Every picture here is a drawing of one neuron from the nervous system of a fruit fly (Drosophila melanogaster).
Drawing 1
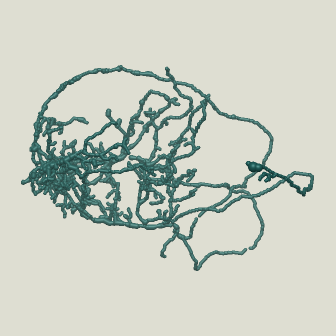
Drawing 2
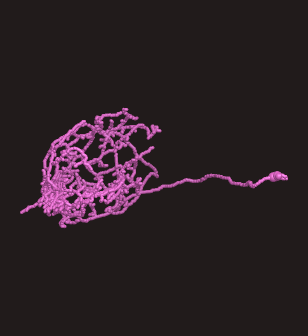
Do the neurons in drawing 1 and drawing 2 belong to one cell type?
yes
